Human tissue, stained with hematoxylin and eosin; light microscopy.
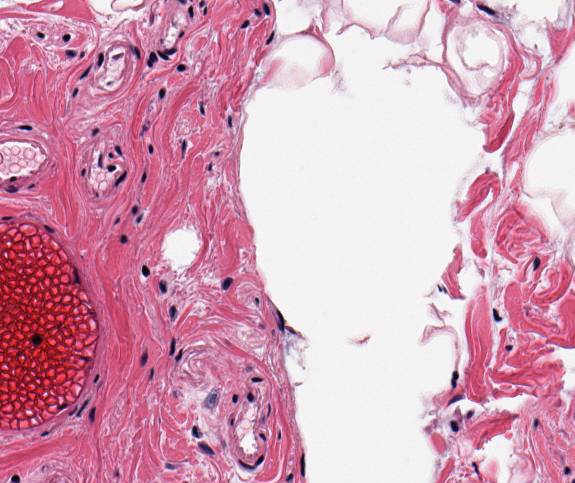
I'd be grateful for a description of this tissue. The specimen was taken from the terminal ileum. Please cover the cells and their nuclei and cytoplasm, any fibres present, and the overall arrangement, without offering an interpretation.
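Checked in turn: the nuclei in the collagen are small, dark, scattered and mostly elongated, like those of fibroblasts. Several small thin-walled vessels lie in the dense collagen on the left. No epithelium is present anywhere.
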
